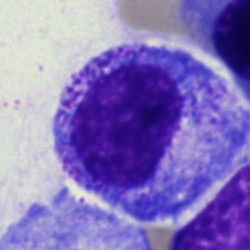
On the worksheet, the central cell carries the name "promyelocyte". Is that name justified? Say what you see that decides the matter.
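Nucleus: off-centre, toward the left of the cell.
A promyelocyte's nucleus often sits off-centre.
Goes with promyelocyte. Chromatin: dark purple throughout the nucleus.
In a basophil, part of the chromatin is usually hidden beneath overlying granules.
Speaks against basophil. Cytoplasm: blue-lilac, widest on the right of the nucleus.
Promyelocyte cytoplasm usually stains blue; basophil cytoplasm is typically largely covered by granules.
Fits promyelocyte better than basophil. Also a paler patch of cytoplasm beside the nucleus on its right. Verdict: promyelocyte fits.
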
